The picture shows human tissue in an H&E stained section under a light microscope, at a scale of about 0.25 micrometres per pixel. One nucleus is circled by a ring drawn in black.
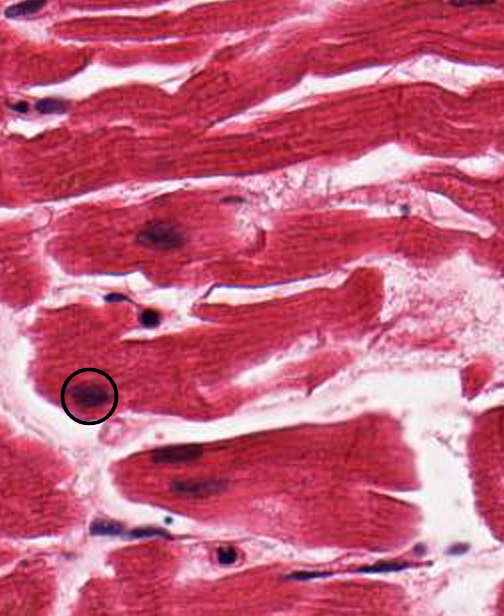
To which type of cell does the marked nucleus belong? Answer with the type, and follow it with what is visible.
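It is a cardiomyocyte. The nucleus is an oval, dark purple body with a soft, slightly blurred edge. The nucleus sits inside the cell, surrounded on all sides by pink cytoplasm. The cytoplasm is abundant and deep pink-red, with faint lengthwise streaks. The cell forms part of an elongated band that runs parallel to neighbouring pink fibres, with pale open space along its left border.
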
